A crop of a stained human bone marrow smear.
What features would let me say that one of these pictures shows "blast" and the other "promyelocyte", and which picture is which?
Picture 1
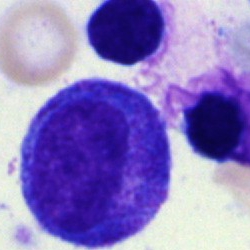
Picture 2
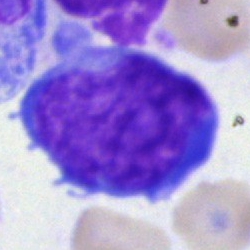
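The promyelocyte is the cell in picture 1, and the blast is the one in picture 2. Begin with the shape: the promyelocyte has a round, smooth outline, while the blast is wider from side to side than from top to bottom and has small blunt projections on its left and lower edges. Now look at where the nucleus lies in picture 1: it is pushed toward the left, so the cytoplasm forms a broader band on the right, with a paler patch resting against the nucleus on that side. In picture 2, by contrast, the cytoplasm is only a thin rim, and it is deep blue.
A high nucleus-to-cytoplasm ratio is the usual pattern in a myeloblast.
The chromatin differs too: in the promyelocyte it is finely stippled rather than coarsely clumped, whereas in the blast the purple chromatin looks mottled, with paler spots set among darker areas. No granules can be seen in the blast's cytoplasm, and no vacuoles in the promyelocyte's.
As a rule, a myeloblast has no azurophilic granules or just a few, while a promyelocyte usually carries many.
Finally, in picture 1 two smaller cells with very dark nuclei sit above and to the right of the promyelocyte.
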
